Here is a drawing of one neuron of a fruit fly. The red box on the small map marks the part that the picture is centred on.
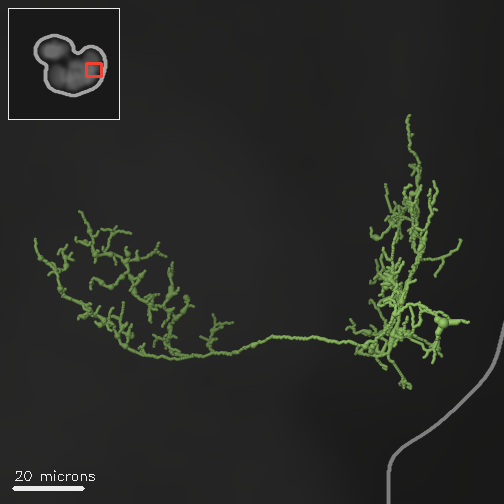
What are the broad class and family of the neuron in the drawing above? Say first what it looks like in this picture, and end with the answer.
By the scale bar it is about 130 microns wide in this view. In this view it is wider than it is tall. Its broad class is optic-lobe intrinsic neuron. Its family is Tm.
